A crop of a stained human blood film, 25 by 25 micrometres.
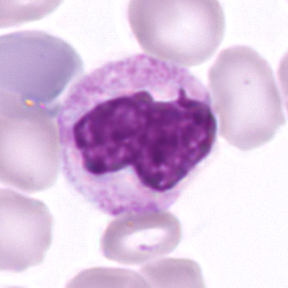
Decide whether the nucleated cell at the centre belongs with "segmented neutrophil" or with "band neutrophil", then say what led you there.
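This is a band neutrophil rather than a segmented neutrophil.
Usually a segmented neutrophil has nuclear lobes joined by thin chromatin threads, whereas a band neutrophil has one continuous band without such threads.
Here the nucleus, about 12 by 9 micrometres, is irregular in shape, with a small pointed bump on its upper right edge. Its chromatin is dark purple and coarsely clumped. The outline of the cell is round and smooth, and fine pink-violet granules are scattered throughout the cytoplasm.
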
